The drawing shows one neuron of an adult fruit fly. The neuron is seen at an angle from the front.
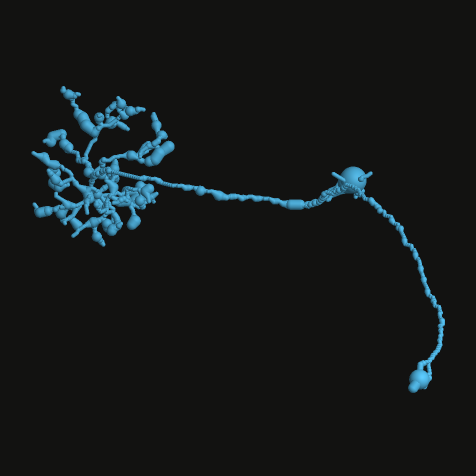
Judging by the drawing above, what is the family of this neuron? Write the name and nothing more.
hemilineage EBa1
